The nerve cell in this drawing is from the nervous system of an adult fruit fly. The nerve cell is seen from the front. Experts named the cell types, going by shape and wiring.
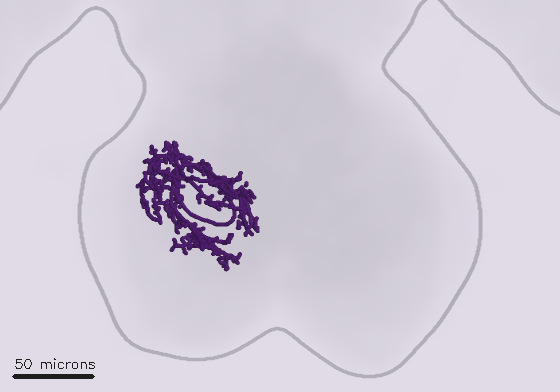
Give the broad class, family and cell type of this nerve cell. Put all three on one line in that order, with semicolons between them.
nerve-cord intrinsic neuron; hemilineage 17A; IN17A034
